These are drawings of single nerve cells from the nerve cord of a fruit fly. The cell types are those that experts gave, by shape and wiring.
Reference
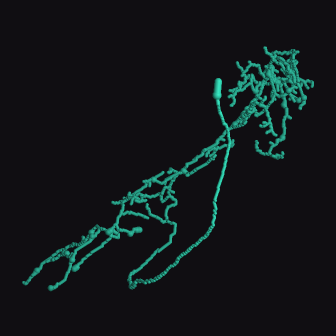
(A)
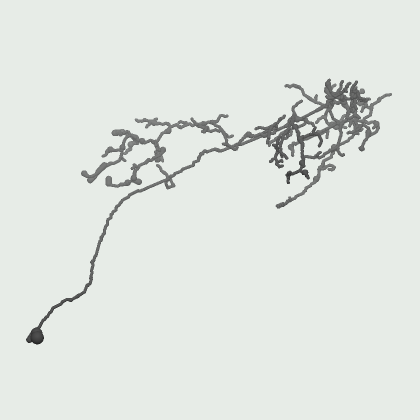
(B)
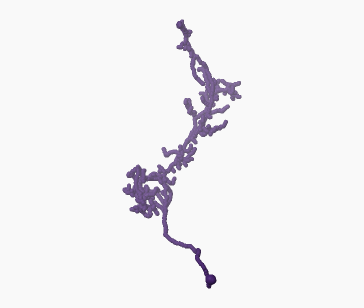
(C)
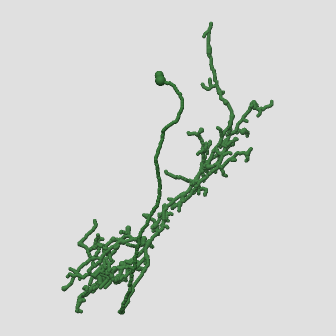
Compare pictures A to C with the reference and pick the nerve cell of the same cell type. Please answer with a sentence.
Picture A is of the same cell type.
